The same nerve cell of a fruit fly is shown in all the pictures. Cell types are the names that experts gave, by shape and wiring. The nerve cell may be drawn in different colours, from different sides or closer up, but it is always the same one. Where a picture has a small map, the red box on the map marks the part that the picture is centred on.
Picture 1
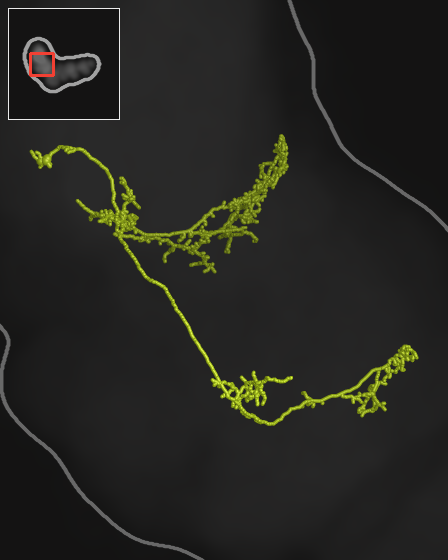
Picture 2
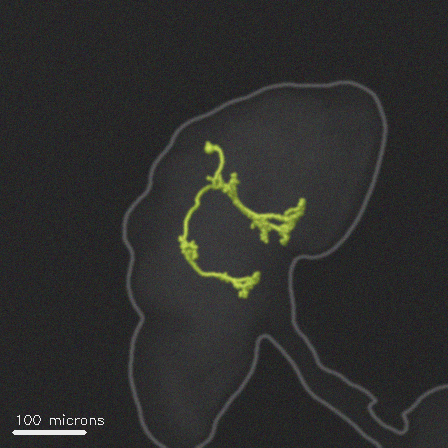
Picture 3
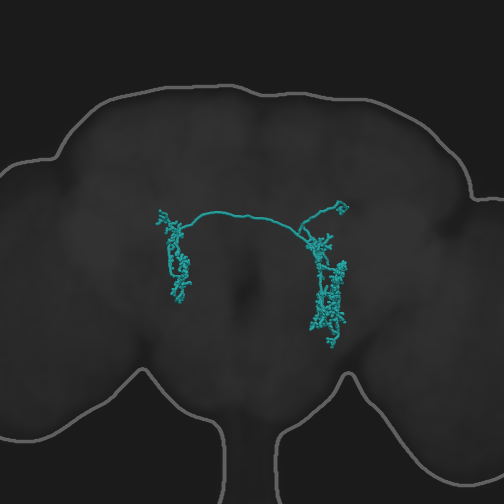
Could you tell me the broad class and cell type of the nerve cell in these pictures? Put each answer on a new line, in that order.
central-brain intrinsic neuron
PS099_a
